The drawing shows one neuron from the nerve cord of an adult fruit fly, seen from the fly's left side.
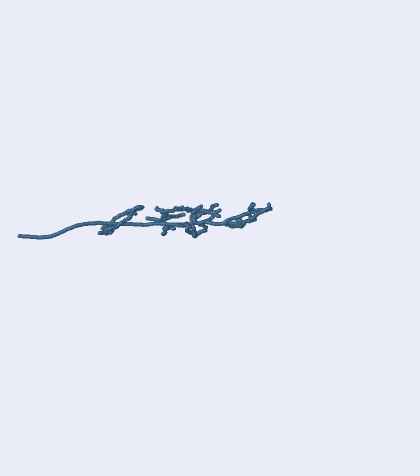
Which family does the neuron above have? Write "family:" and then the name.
family: hemilineage SMPpm1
